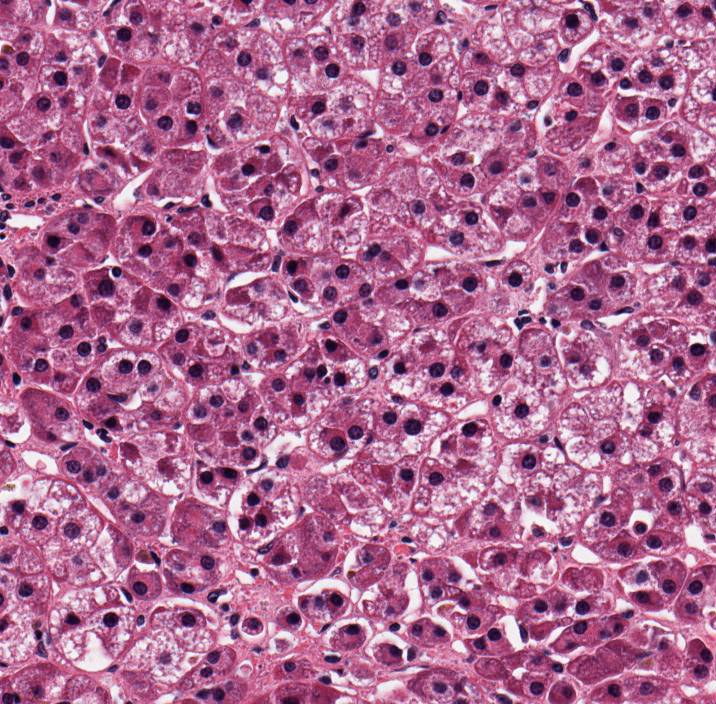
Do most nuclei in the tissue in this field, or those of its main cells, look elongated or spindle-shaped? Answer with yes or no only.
No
